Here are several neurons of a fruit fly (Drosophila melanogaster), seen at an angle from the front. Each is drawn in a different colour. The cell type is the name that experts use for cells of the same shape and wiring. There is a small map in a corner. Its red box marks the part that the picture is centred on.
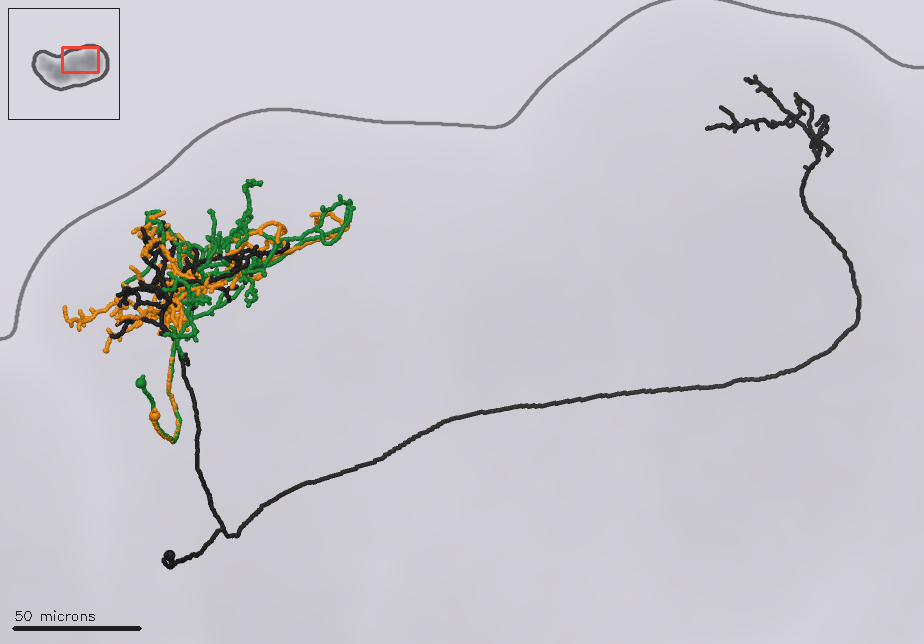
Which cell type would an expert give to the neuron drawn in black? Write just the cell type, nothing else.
LHAV1d2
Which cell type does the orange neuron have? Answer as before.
CB2714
